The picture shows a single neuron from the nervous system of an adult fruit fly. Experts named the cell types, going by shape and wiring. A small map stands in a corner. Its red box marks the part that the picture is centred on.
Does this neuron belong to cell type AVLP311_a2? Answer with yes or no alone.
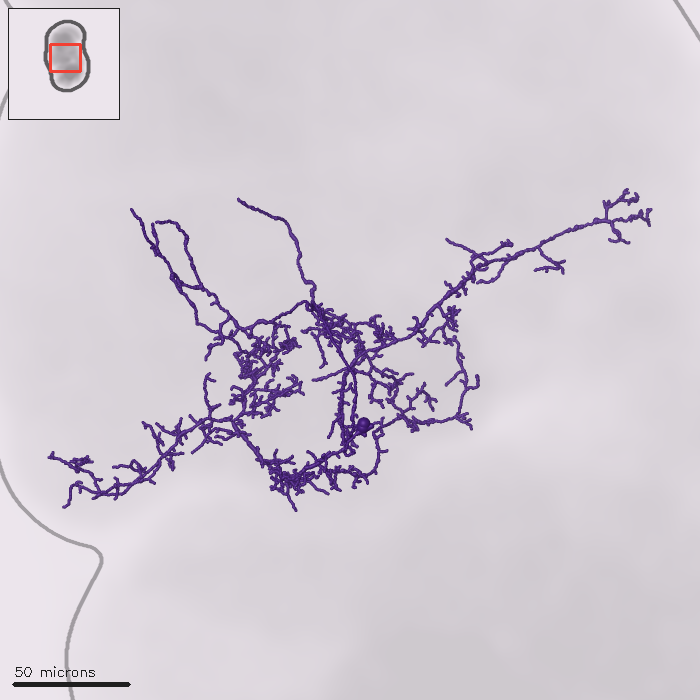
no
